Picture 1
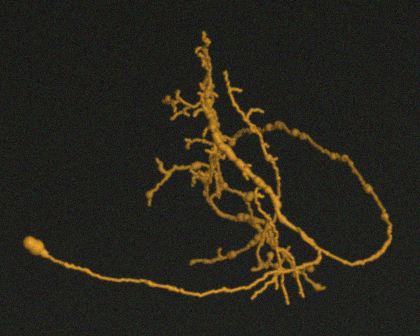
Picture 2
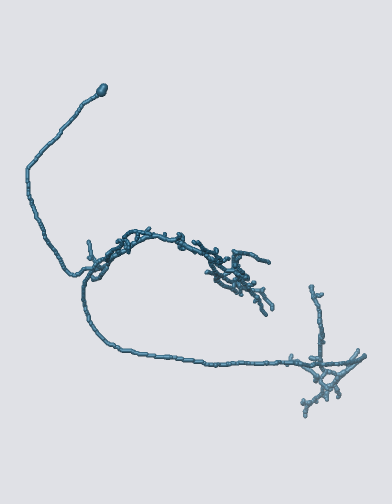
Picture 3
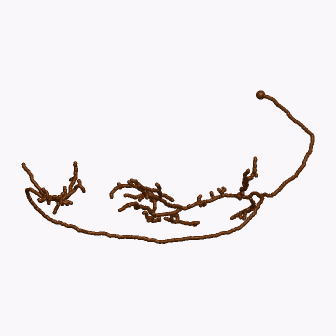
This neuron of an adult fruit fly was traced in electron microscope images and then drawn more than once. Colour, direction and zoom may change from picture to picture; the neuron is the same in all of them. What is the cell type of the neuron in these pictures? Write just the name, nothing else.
IN01A066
